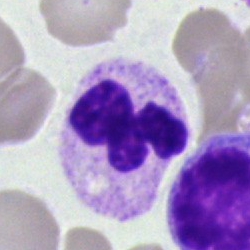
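Segmented neutrophil in a stained human bone marrow smear, the cell in the middle. Notice its smooth outline, round to slightly oval. Look at the chromatin: dark purple and densely clumped. Take your time searching the nucleus; you will find no nucleoli.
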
